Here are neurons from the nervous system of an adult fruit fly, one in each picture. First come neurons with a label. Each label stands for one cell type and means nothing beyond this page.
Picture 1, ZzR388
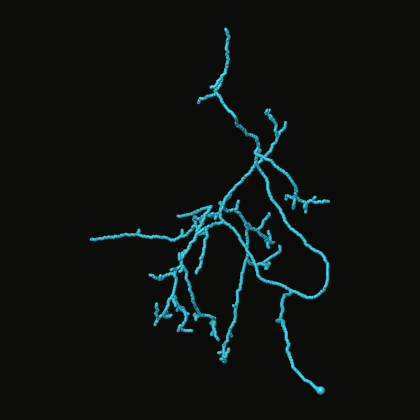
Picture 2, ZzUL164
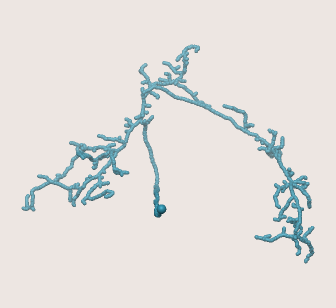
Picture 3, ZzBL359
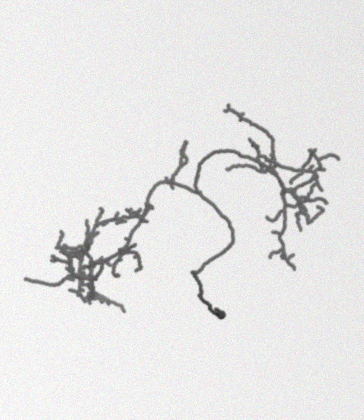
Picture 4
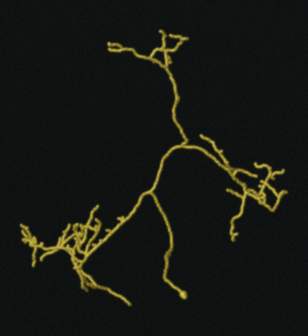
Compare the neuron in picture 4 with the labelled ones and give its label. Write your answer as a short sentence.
It belongs to ZzBL359.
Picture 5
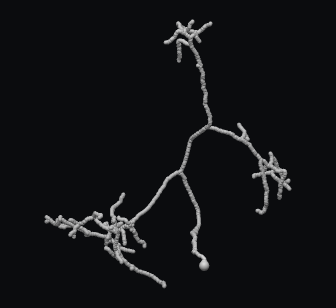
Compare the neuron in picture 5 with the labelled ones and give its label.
It belongs to ZzBL359.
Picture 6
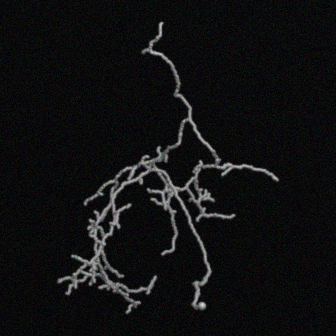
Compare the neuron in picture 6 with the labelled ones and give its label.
It belongs to ZzR388.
